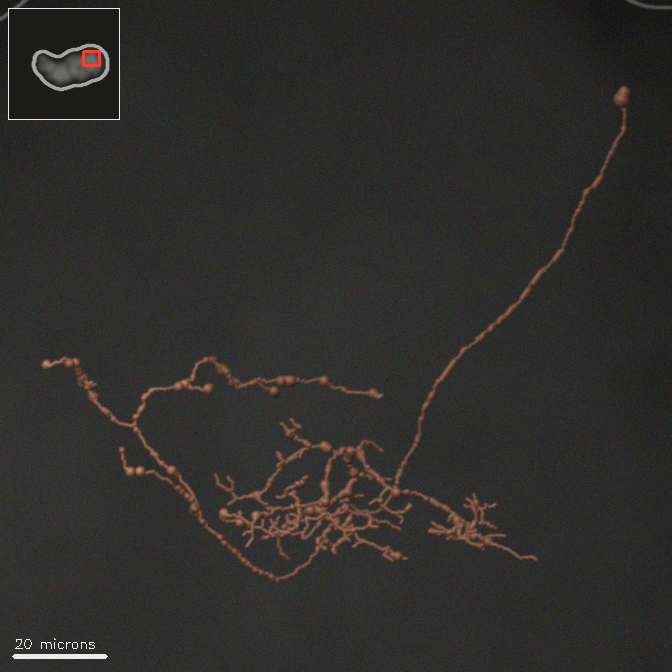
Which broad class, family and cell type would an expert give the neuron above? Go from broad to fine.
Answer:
central-brain intrinsic neuron; hemilineage VPNp1_medial; PLP192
